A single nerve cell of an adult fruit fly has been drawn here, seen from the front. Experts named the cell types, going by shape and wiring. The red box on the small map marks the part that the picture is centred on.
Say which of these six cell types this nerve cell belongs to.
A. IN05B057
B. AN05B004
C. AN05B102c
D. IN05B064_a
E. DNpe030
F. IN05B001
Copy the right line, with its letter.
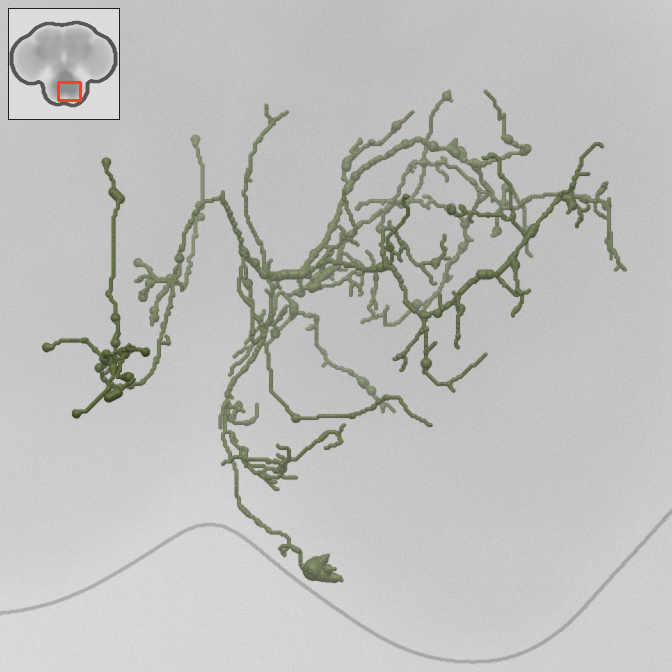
D. IN05B064_a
